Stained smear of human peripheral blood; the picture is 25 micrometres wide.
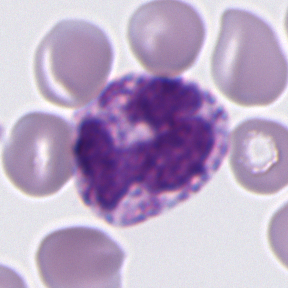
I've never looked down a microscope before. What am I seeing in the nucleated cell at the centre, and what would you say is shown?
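Notice first that the cell is roughly round, its edge slightly uneven and granular. The nucleus is irregular and lobed, curving around a pale central area, and you will find no nucleoli in it. Coarse dark violet granules are scattered through the cytoplasm and along the cell edge. Taking all of this together, the cell is a basophil.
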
